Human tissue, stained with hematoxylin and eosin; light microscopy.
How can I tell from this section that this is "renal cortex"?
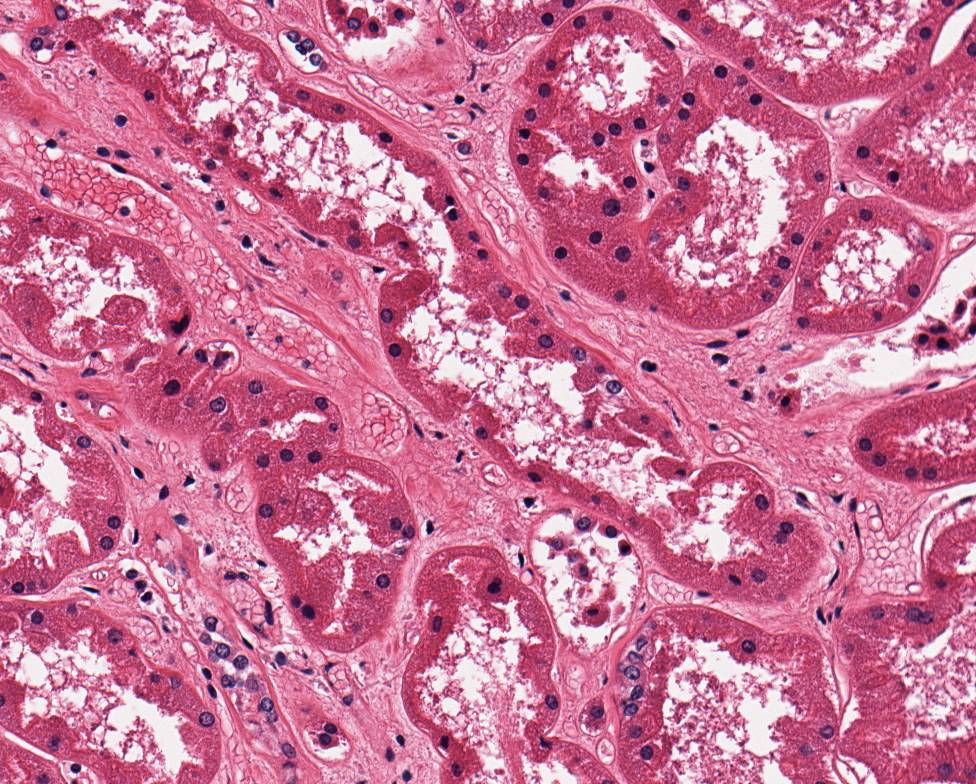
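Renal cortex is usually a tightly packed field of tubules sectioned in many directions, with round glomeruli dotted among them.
That fits this section, which is filled with closely packed, elongated, curving tubules cut in various planes. Each tubule has a single layer of cuboidal to low columnar lining cells with abundant, granular, deeply eosinophilic cytoplasm. Between the tubules is a pale pink fibrous stroma holding scattered dark spindle-shaped nuclei.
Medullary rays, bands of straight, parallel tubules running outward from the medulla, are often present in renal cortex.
The tubules here curve instead, so they do not match that pattern.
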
